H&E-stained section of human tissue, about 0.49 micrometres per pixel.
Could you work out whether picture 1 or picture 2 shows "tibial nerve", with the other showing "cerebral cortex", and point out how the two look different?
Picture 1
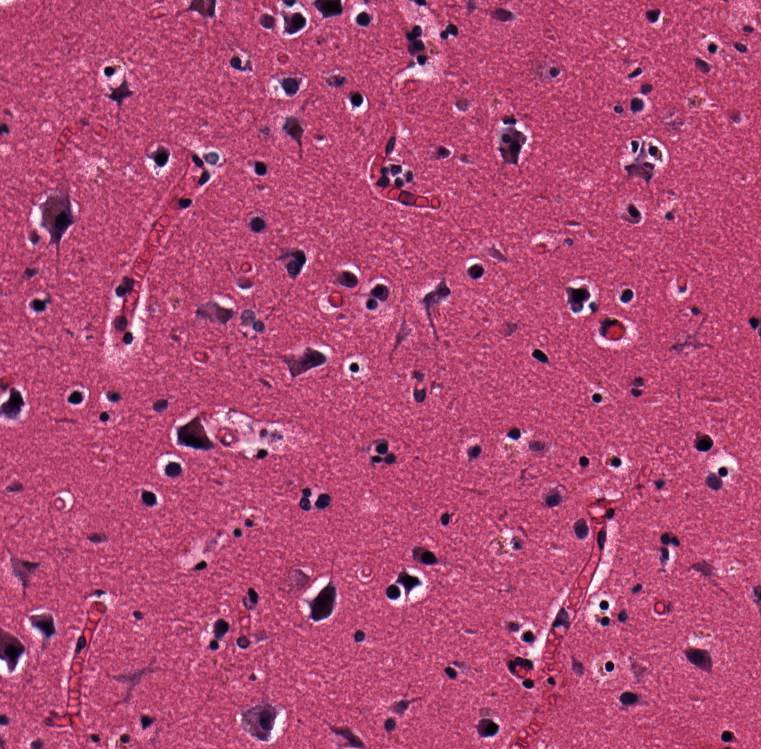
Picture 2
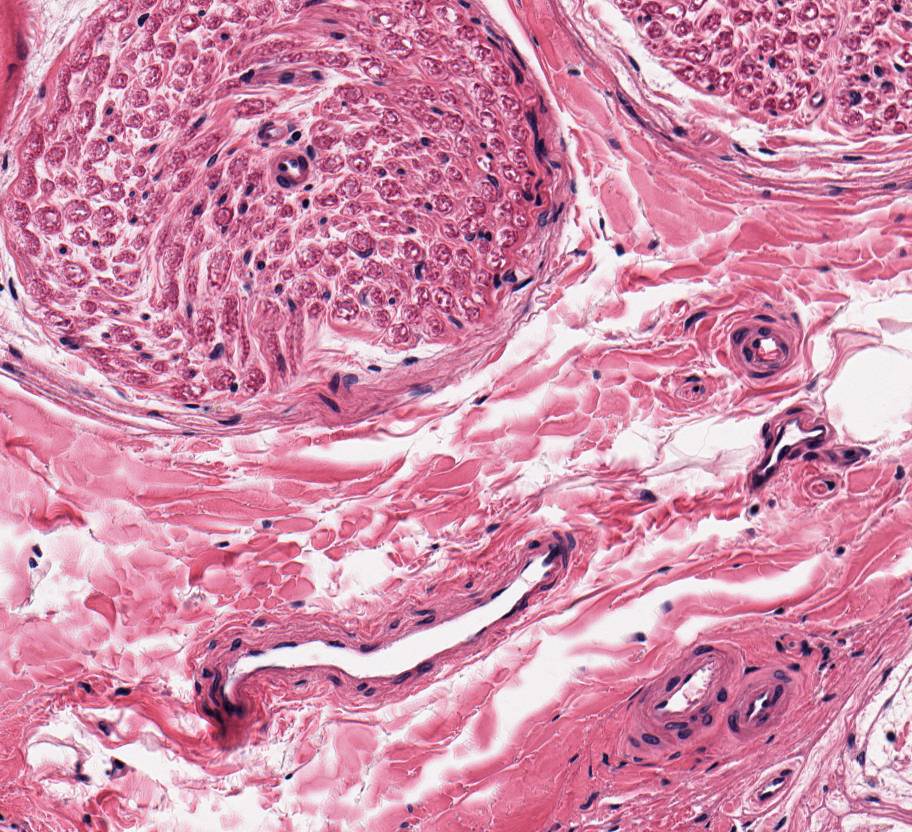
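ID: picture 1 cerebral cortex; picture 2 tibial nerve. Cortex: finely granular pink matrix, cells scattered singly. Thin capillaries with single-file red blood cells run roughly up and down. Many neuron cell bodies shrunken, angular, darkly stained. Small round dark nuclei, many ringed by a clear halo, spread evenly across the field.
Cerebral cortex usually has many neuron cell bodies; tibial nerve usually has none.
Nerve: two fascicles in upper field, a large one at upper left, part of a second at top right edge. Large fascicle: fibres cut across, seen as many small round profiles. Each fascicle wrapped in thin perineurium of concentric flattened cells with elongated dark nuclei. Small thick-walled arterioles at right middle and lower right.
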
